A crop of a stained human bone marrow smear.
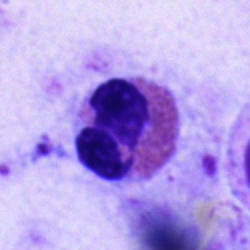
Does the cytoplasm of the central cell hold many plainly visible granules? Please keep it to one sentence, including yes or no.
Yes, within its cytoplasm there are many visible granules.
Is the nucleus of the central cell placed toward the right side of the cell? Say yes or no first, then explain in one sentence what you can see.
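No. The nucleus lies toward the left side of the cell.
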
